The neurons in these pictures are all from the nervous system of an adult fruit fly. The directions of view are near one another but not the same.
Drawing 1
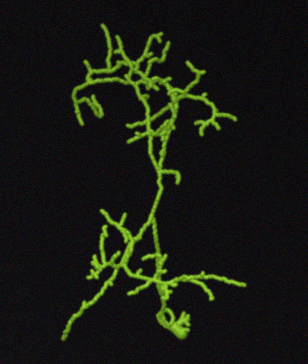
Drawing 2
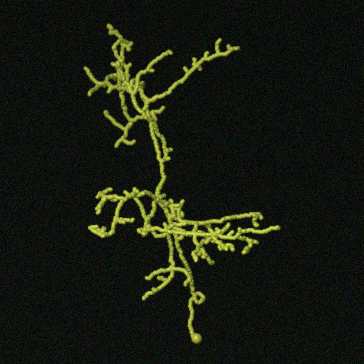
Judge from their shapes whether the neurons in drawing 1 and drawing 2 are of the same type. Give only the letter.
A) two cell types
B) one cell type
B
